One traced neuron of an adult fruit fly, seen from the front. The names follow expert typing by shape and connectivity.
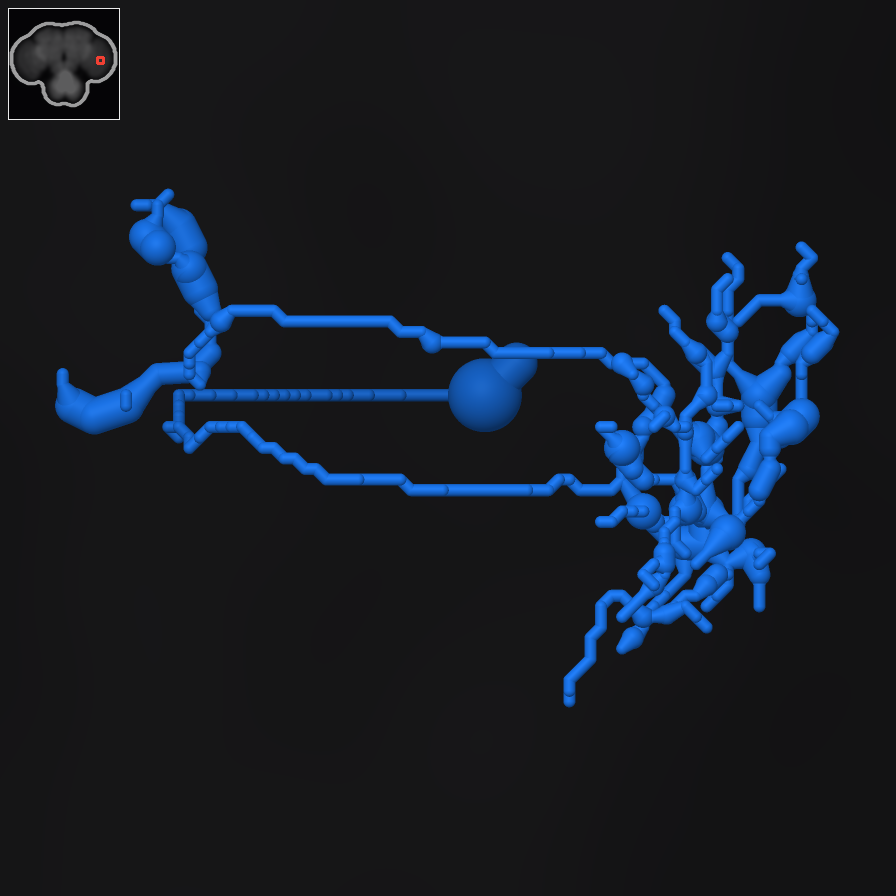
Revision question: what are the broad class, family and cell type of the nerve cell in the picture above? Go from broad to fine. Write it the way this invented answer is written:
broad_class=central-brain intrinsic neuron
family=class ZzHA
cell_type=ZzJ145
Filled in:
broad_class=optic-lobe intrinsic neuron
family=T
cell_type=T4b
